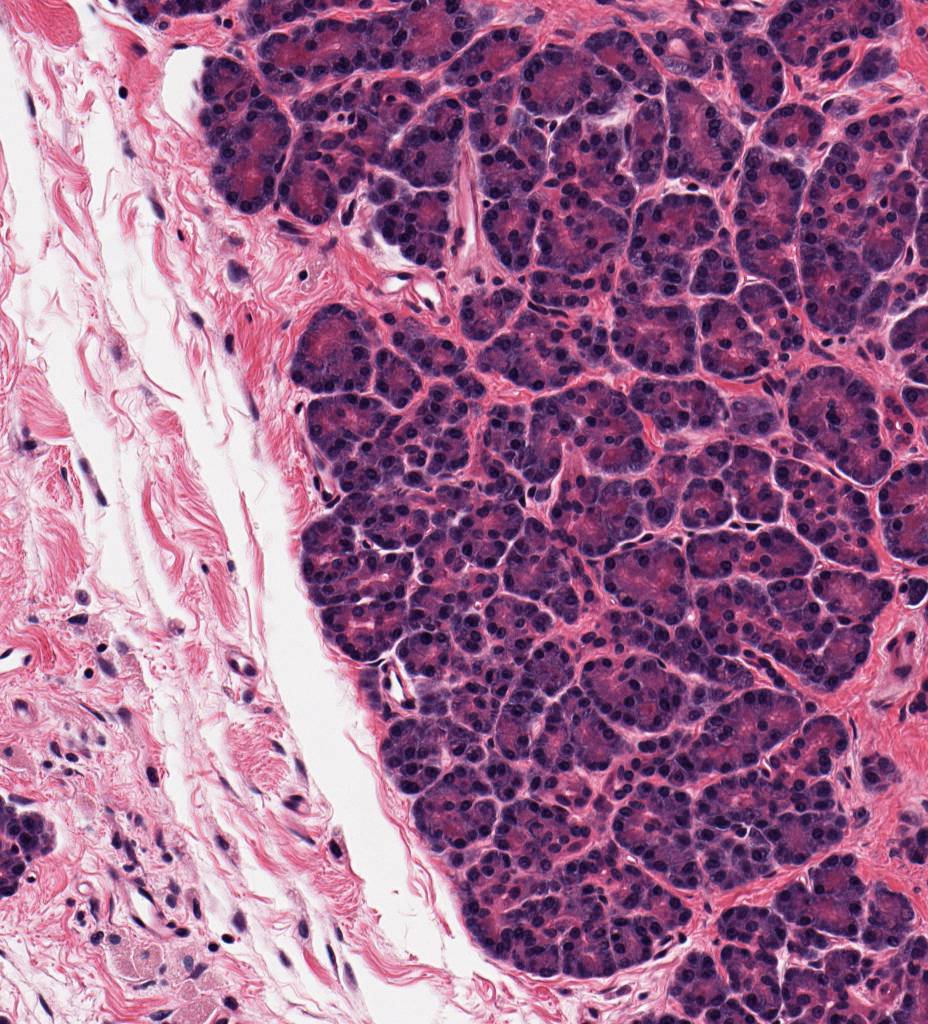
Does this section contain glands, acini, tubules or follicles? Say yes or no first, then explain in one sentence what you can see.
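Yes. Closely packed acini fill the right two-thirds of the field, with loose connective tissue on the left.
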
